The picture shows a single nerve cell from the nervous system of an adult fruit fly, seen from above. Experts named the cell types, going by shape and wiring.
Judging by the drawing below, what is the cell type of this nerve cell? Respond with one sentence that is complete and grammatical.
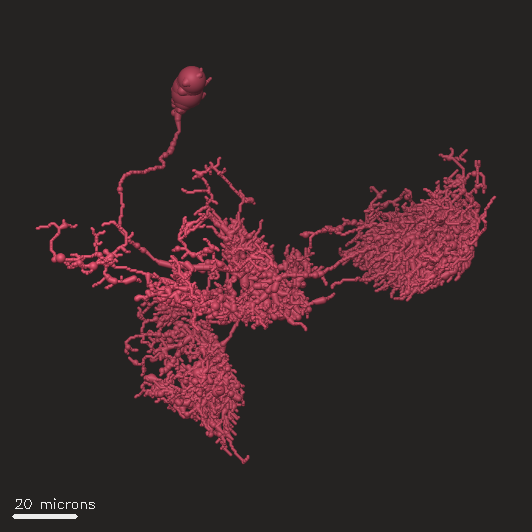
The cell type carried by this nerve cell is PVLP011.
